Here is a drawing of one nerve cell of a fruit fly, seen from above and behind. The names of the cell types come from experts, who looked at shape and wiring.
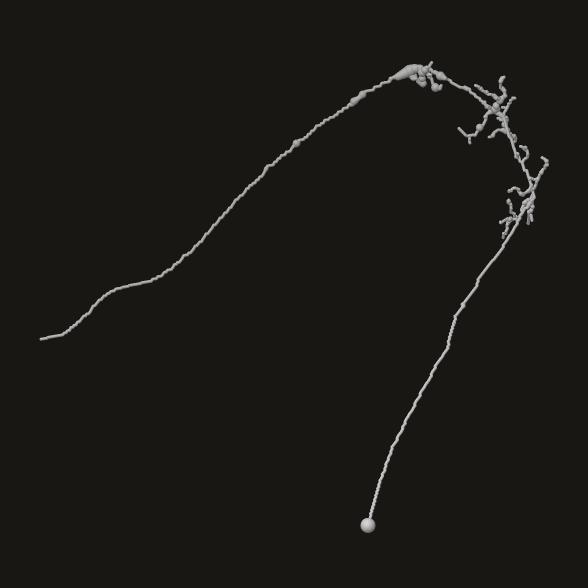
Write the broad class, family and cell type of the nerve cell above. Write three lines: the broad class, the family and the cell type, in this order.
optic-lobe intrinsic neuron
C
C2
